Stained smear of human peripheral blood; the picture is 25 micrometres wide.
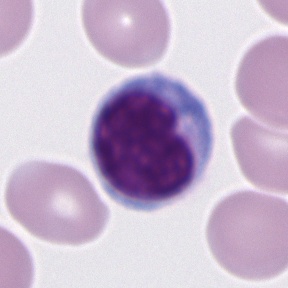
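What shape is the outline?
Round and smooth.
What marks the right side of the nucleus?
A shallow indentation, beside which lies a paler, almost clear patch of cytoplasm.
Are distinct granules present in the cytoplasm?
None.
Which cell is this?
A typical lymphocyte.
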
